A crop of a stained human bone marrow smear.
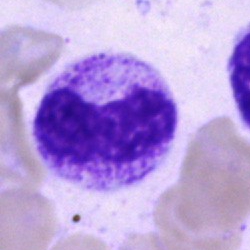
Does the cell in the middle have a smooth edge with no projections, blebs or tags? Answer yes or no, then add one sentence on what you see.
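Yes. The cell outline is round and smooth.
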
